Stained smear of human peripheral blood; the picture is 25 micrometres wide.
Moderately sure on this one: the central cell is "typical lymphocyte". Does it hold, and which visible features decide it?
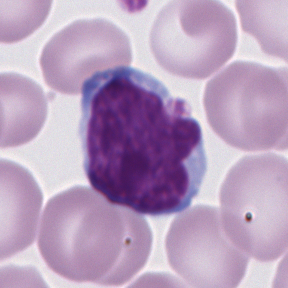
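Chromatin first: it is dark purple and coarsely clumped, which goes with typical lymphocyte.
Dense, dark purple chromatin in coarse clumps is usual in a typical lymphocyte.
Cytoplasm next: only a narrow pale blue rim, with the nucleus filling about 80% of the cell's area.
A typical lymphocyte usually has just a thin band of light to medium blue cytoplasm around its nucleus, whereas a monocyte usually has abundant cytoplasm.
This feature therefore goes with typical lymphocyte and against monocyte. Granules: none are visible, which counts against monocyte.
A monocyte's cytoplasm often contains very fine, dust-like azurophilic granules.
Remaining observations: no vacuoles are seen, the nucleus has a notch cut into its right side, and the outline is irregular and angular rather than round. Verdict: typical lymphocyte fits.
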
